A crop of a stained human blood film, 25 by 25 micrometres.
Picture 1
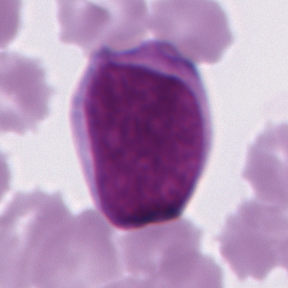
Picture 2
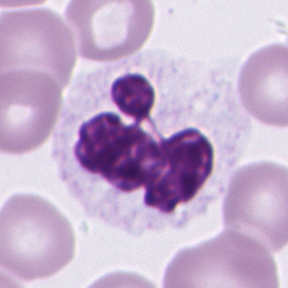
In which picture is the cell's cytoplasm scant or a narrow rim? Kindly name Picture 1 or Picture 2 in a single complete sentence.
It is in picture 1 that the cytoplasm of the cell is scant.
